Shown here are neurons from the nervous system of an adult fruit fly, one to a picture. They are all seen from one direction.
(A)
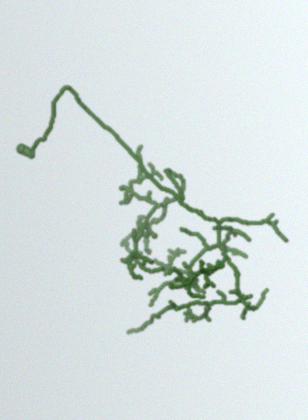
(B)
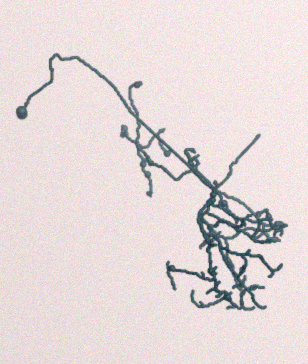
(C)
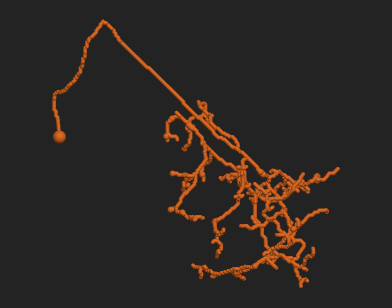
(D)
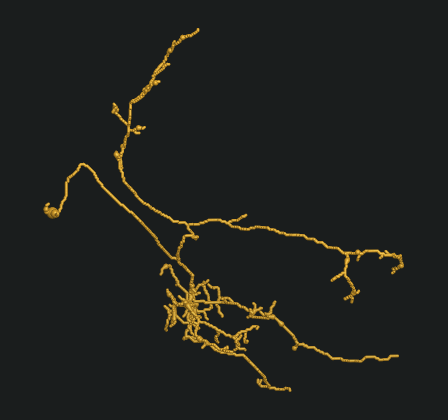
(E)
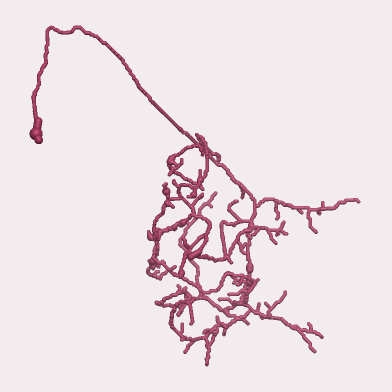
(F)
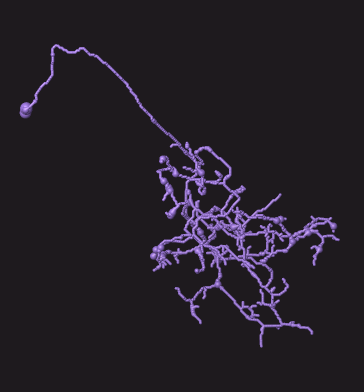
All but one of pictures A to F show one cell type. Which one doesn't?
Picture D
